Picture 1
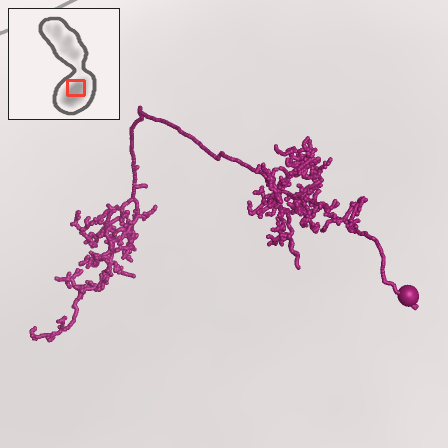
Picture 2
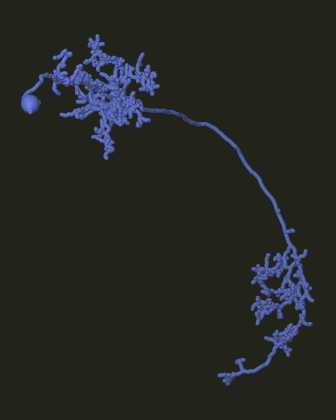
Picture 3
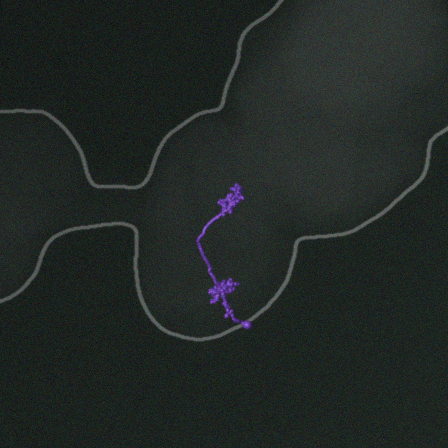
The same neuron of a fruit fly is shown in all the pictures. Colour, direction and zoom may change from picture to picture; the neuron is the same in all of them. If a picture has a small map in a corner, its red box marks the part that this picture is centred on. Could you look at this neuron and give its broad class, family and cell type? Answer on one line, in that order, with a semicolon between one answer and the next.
optic-lobe intrinsic neuron; Tm; Tm31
